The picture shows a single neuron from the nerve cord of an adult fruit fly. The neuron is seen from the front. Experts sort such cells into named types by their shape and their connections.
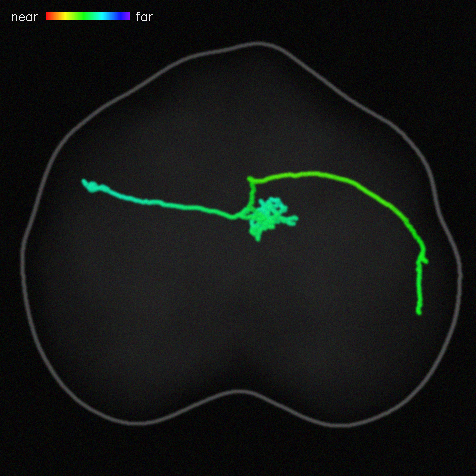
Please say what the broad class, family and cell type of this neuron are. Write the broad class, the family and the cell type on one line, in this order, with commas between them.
nerve-cord intrinsic neuron, hemilineage 18B, IN18B038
